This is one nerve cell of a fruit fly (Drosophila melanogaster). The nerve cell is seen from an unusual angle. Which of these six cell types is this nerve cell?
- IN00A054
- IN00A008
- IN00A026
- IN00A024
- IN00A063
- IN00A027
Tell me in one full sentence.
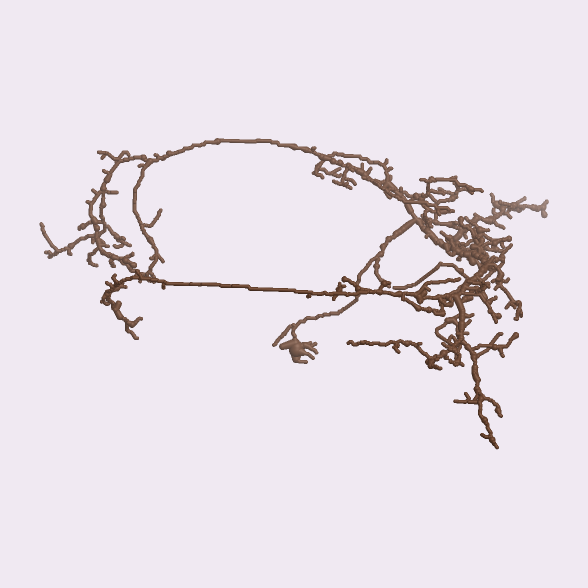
This nerve cell is of the type IN00A026.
